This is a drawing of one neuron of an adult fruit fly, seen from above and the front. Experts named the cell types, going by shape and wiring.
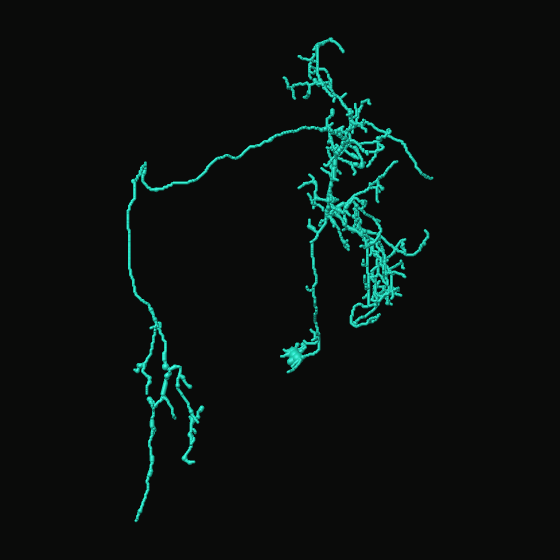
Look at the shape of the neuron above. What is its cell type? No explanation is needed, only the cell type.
IN14B012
